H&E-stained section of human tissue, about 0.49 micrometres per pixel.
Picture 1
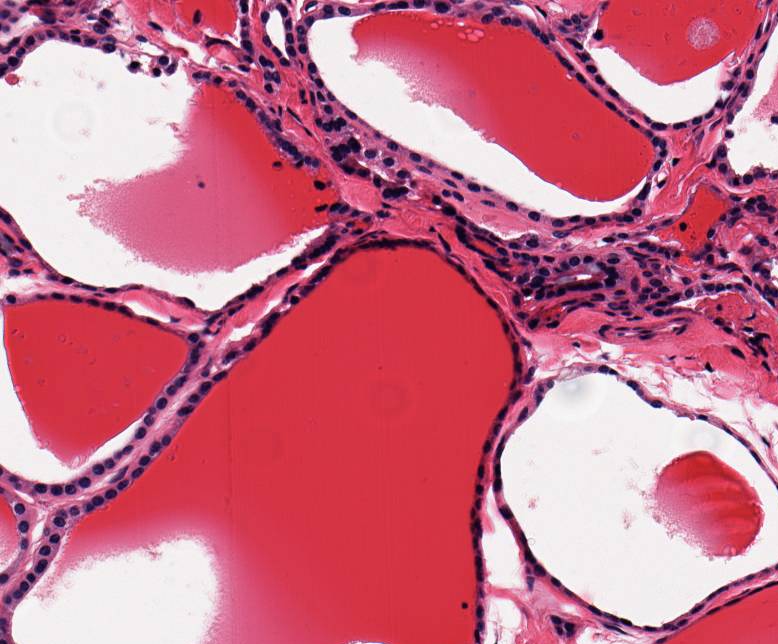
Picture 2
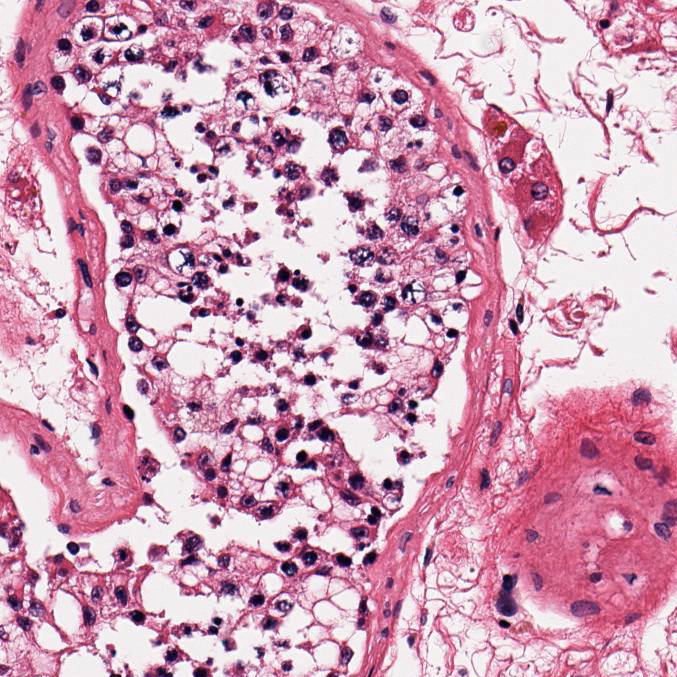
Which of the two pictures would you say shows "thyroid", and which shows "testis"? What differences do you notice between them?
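The first picture is thyroid, the second testis. Picture 1 consists of follicles lined by a single layer of flattened to low cuboidal epithelial cells, the lining running smoothly around each one without papillary folds projecting into the lumens. The lumens hold homogeneous, bright red eosinophilic material. Picture 2 instead has a large rounded tubule in the centre and left, with part of a second tubule at the bottom left. Many small, round, very dark, condensed nuclei are scattered through the large tubule. Outside the tubules at the lower right lies a cluster of polygonal cells with abundant pink cytoplasm and round to oval nuclei.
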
